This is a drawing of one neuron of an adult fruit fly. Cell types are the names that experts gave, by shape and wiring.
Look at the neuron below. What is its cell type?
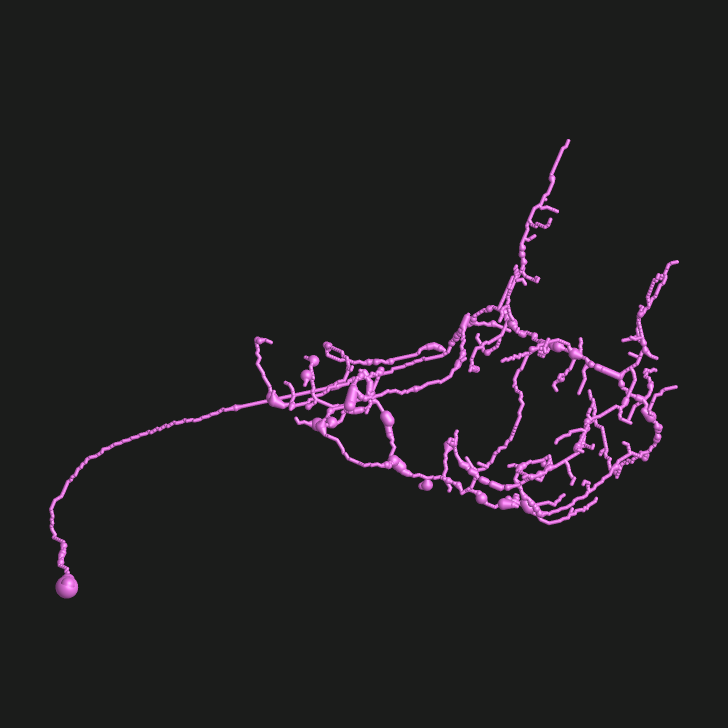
WED162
